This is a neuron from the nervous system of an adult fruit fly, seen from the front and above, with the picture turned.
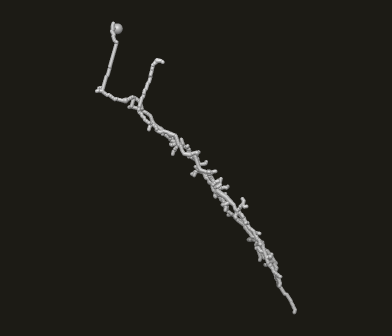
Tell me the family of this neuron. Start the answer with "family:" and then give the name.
family: Dm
